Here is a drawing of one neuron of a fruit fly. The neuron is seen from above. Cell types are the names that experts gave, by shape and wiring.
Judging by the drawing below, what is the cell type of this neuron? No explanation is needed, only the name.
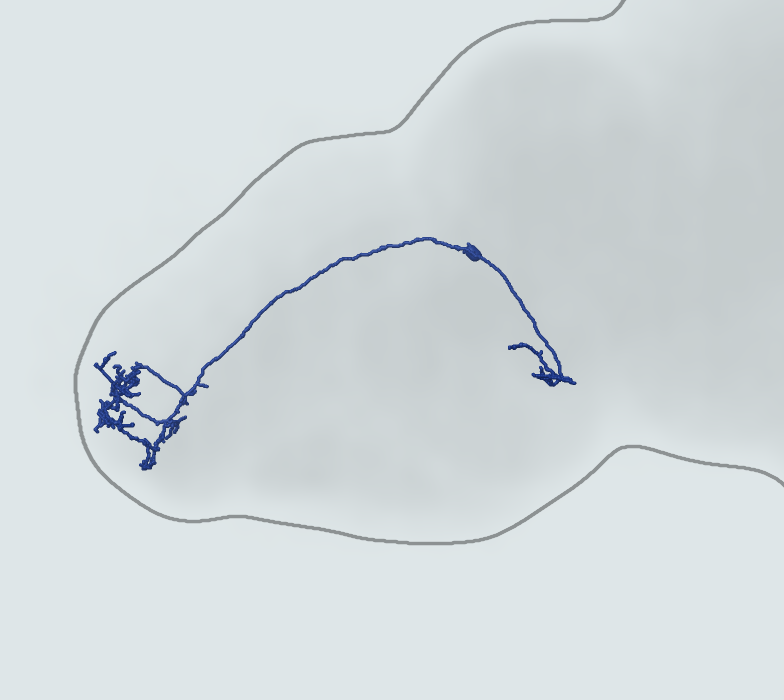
MeVP11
